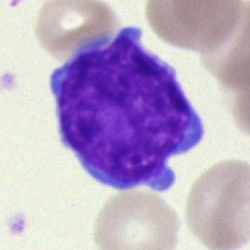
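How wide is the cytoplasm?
It forms only a thin rim around the nucleus.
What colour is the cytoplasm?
Deep blue.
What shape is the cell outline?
Irregular and knobby rather than a smooth circle, with small rounded blue blebs bulging from the edge, one clearly at the lower right.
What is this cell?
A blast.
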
